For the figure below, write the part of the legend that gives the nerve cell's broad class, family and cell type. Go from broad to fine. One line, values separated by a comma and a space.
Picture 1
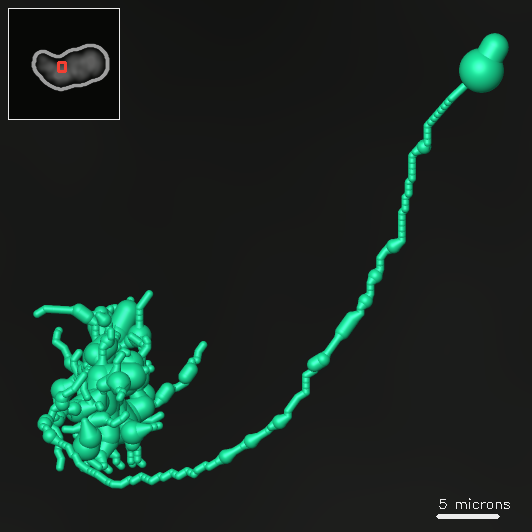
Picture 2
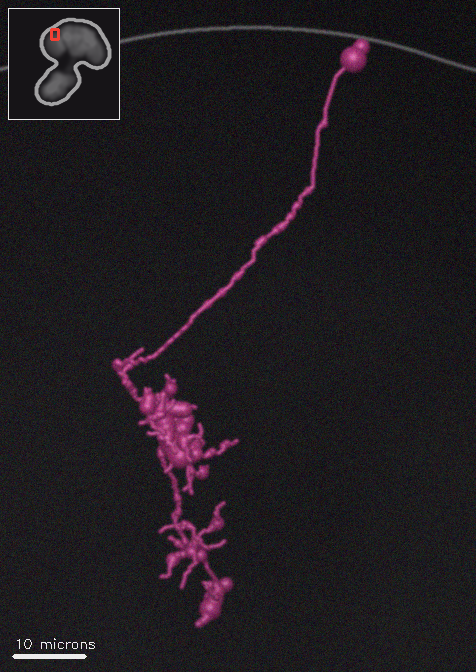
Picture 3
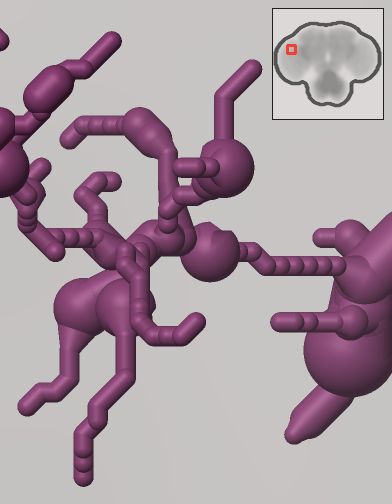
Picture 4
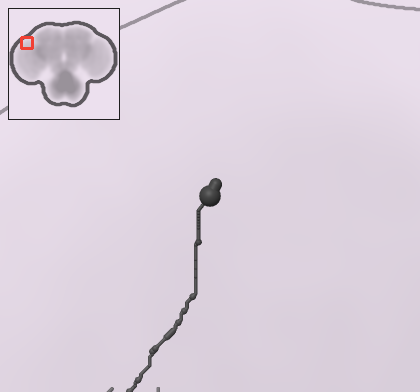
optic-lobe intrinsic neuron, Mi, Mi4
